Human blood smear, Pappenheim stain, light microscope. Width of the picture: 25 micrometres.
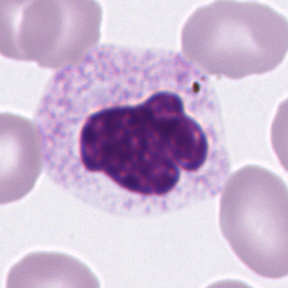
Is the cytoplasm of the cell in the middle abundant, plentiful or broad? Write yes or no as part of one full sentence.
Yes, the cell has plenty of cytoplasm around its nucleus.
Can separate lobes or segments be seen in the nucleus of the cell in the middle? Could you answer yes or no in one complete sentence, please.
Yes, there is a nucleus divided into separate lobes in this cell.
